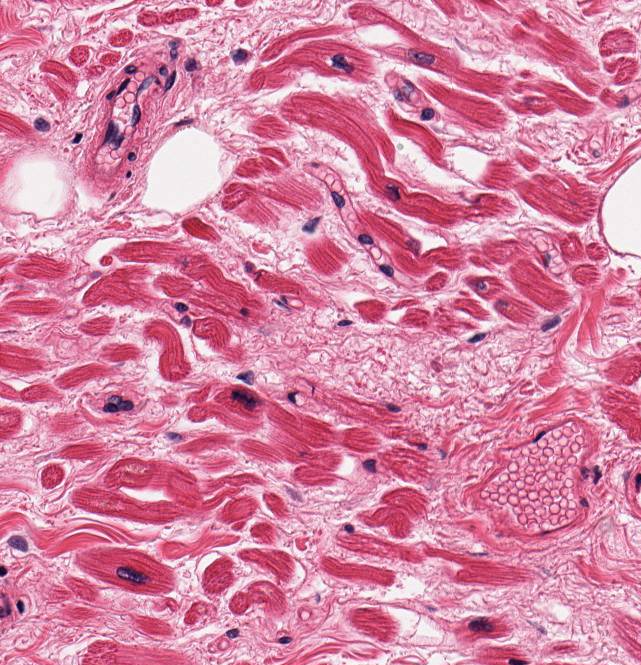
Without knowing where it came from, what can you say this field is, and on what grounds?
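Myocardium fills this field. Short eosinophilic fibres lie in loosely separated groups across the field. Their dark, oval nuclei sit centrally, as in a fibre at the lower left.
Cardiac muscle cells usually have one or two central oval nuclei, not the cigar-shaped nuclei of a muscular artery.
Pale pink, loose, finely fibrillar connective tissue lies between fibres, widest in a central band. At the lower right, a thin pink sheath encloses a rounded cluster of small empty circular profiles.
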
